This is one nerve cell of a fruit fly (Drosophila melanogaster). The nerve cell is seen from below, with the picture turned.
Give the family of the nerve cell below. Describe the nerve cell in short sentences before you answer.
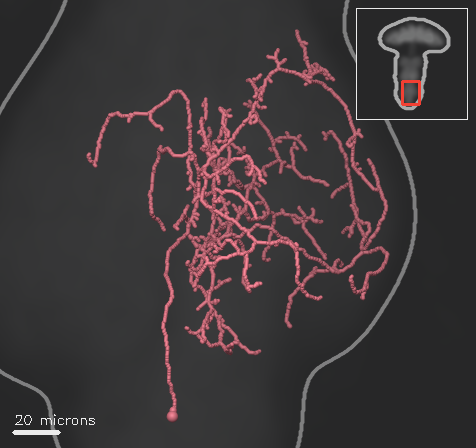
By the scale bar it is about 170 microns tall in this view. The picture shows dozens of branch ends. This is a nerve-cord intrinsic neuron. Its family is hemilineage 04B.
